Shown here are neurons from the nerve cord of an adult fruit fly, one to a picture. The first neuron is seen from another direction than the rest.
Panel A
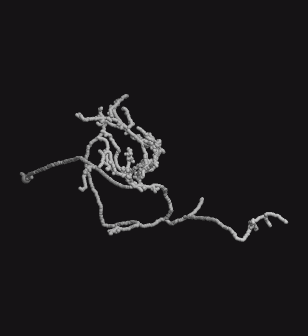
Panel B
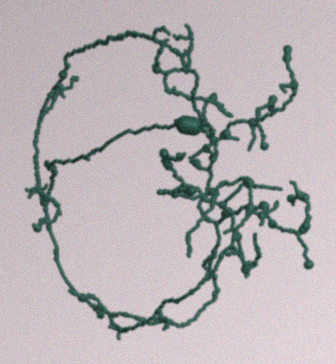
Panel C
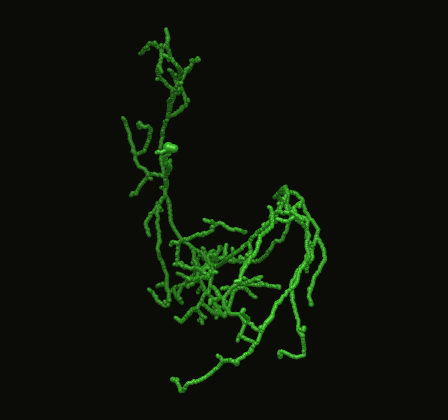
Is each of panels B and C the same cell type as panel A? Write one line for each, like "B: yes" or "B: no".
B: no
C: no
